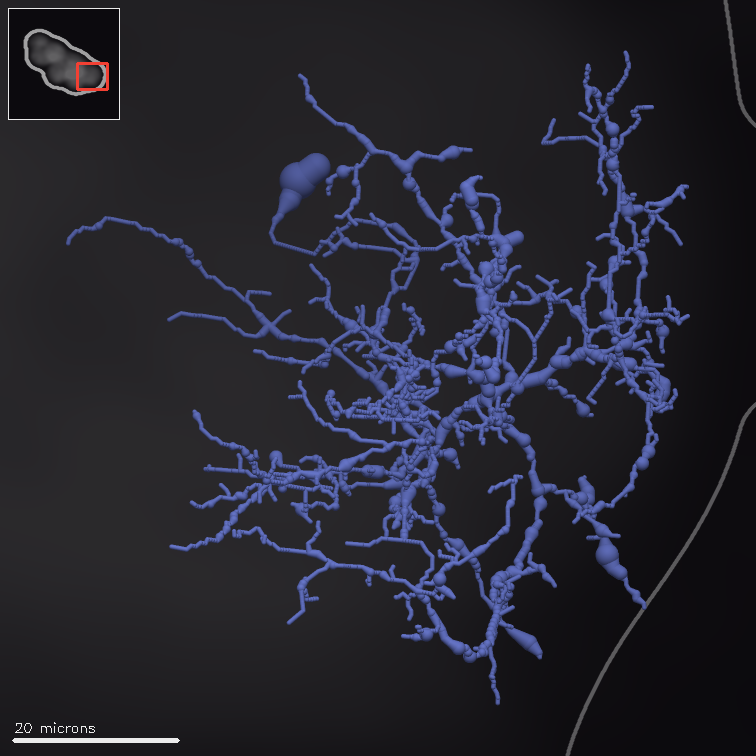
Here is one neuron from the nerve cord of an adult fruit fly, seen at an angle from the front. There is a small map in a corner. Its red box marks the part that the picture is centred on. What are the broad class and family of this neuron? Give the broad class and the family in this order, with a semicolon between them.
nerve-cord intrinsic neuron; hemilineage 20A.22A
